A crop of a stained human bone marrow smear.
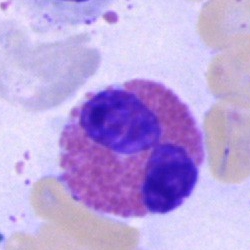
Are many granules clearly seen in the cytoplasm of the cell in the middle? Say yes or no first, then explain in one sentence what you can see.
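Yes. Coarse reddish-pink granules fill the cytoplasm.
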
